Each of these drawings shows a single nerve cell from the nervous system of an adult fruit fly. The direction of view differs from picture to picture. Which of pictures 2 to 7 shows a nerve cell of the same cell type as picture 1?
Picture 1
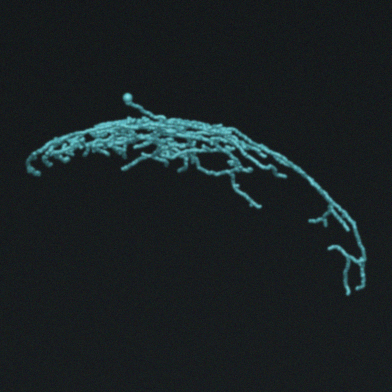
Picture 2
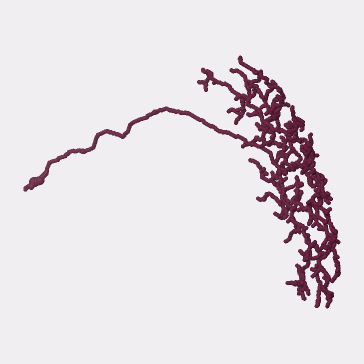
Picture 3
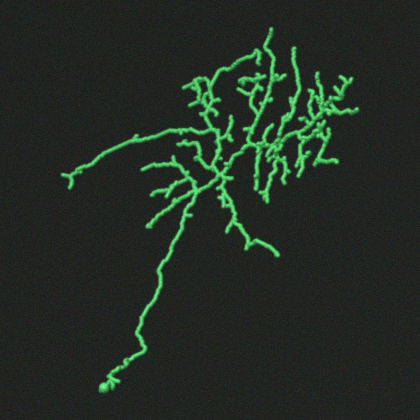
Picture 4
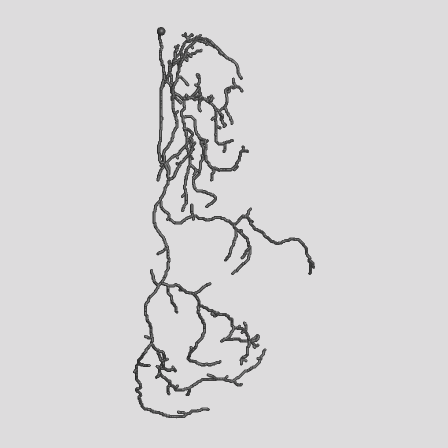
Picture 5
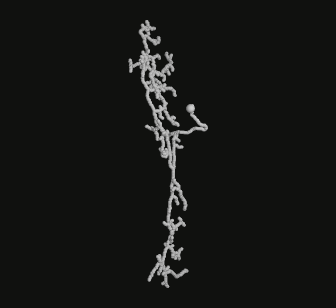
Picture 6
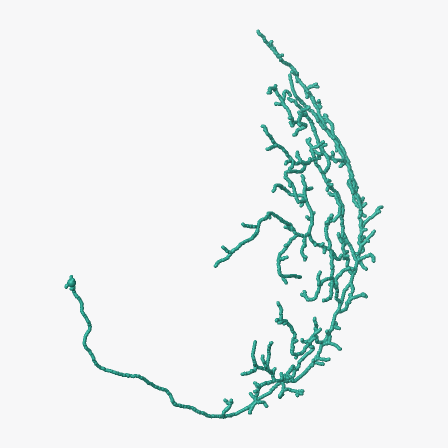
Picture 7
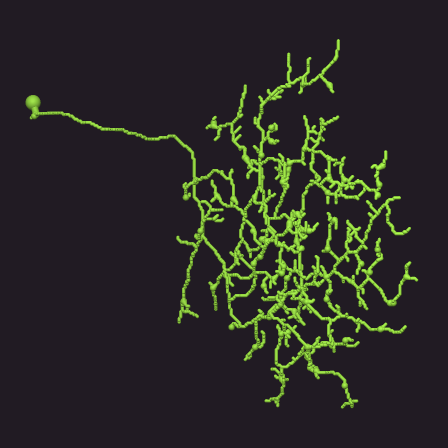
4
